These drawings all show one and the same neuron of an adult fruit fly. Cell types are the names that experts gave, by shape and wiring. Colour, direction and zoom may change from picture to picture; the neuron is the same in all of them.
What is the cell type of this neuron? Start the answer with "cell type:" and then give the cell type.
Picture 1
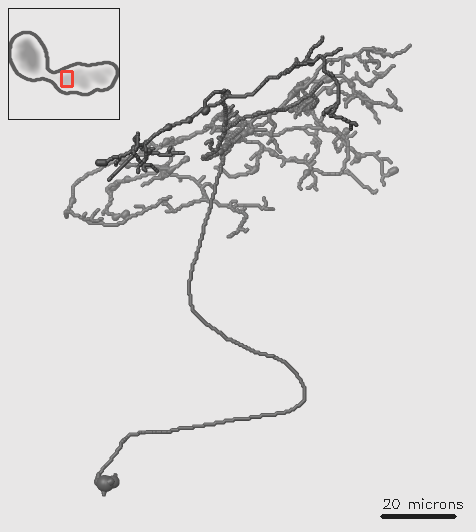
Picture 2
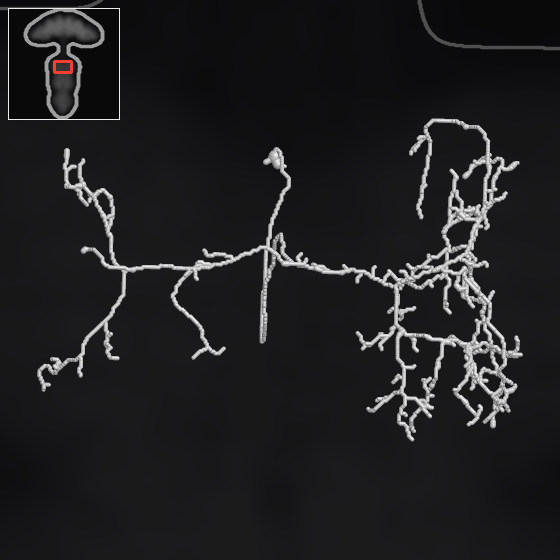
cell type: IN02A029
